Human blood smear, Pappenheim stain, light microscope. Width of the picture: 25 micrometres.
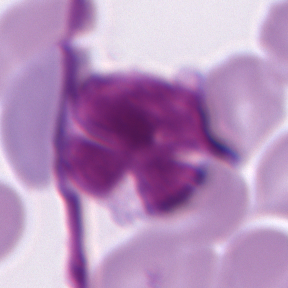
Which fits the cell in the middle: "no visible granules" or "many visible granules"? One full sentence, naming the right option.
The cell's cytoplasm contains no granules that can be seen.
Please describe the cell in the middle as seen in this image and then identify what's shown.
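Notice the deep notch at the lower edge of the nucleus, splitting its lower part into two lobes. There's only a small patch of pale lilac cytoplasm to be seen, just below the nucleus. A pointed dark projection sticks out from the cell's right side, and a thin dark purple strand runs vertically along its left edge. So what we have here is a myeloblast.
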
